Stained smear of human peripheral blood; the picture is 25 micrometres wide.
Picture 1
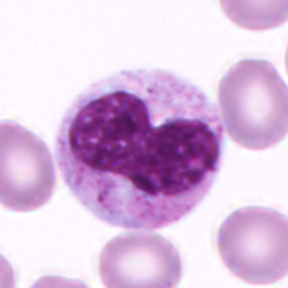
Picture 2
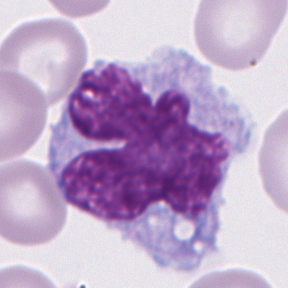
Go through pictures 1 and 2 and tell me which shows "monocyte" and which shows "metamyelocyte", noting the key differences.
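The first picture is the metamyelocyte, the second the monocyte. Size is an easy place to start: the metamyelocyte comes to about 14 micrometres across, while the monocyte is about 20 by 17 micrometres.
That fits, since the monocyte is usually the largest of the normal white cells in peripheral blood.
Then look at the chromatin. In the metamyelocyte it's dark purple and coarsely clumped, with no nucleoli to be seen.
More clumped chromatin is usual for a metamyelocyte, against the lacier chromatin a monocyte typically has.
The monocyte's nucleus is folded into bulging convolutions rather than split into lobes on thin strands, and it takes up about 60% of the cell's area.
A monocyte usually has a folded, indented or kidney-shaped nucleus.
Its cytoplasm is pale grey-blue with a fine dusty texture and no coarse granules, and the cell's edge is irregular and frayed.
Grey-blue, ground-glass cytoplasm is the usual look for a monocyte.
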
